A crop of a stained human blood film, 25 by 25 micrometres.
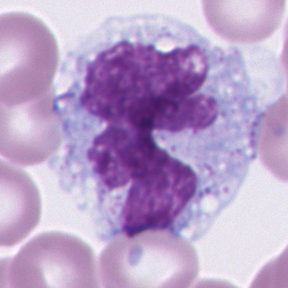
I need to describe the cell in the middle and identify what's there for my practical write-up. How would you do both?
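See how the nucleus runs right down to the lower edge of the cell? Its chromatin is fine and lacy, strung out in strands rather than packed into coarse dark clumps. There's plenty of cytoplasm around the nucleus, dusted with fine, faint purplish granules. That's a monocyte.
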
